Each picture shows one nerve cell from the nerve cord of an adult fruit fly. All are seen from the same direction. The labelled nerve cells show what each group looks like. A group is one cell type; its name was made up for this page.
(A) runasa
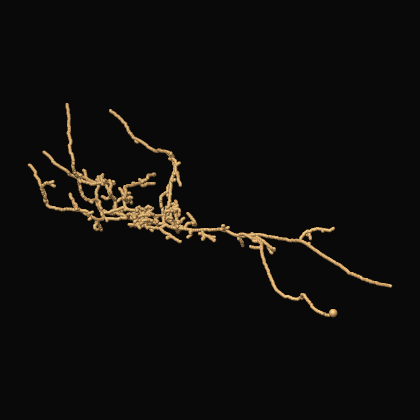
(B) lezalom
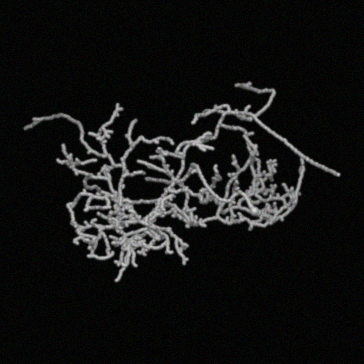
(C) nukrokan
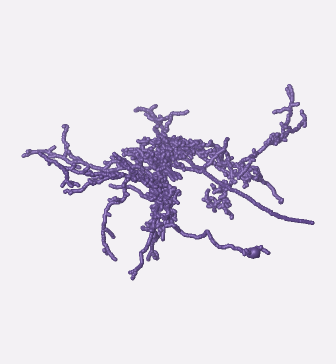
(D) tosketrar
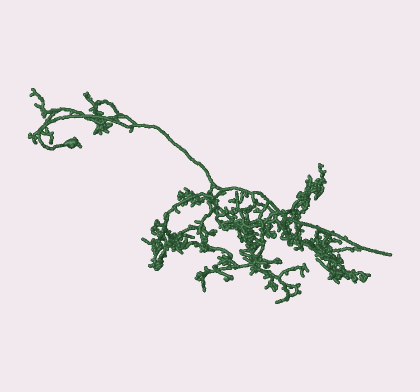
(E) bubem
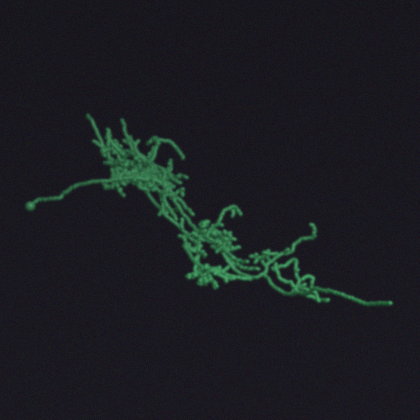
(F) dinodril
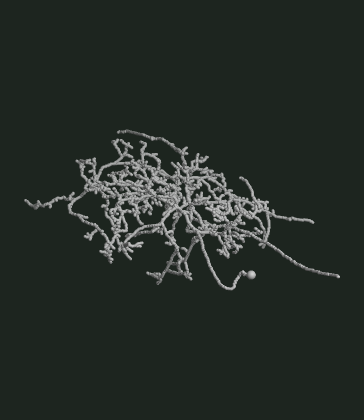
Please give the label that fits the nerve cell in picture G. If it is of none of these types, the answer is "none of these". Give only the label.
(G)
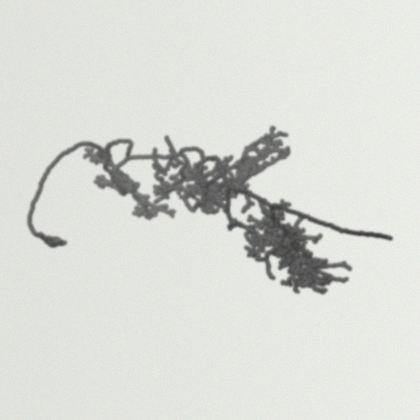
tosketrar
